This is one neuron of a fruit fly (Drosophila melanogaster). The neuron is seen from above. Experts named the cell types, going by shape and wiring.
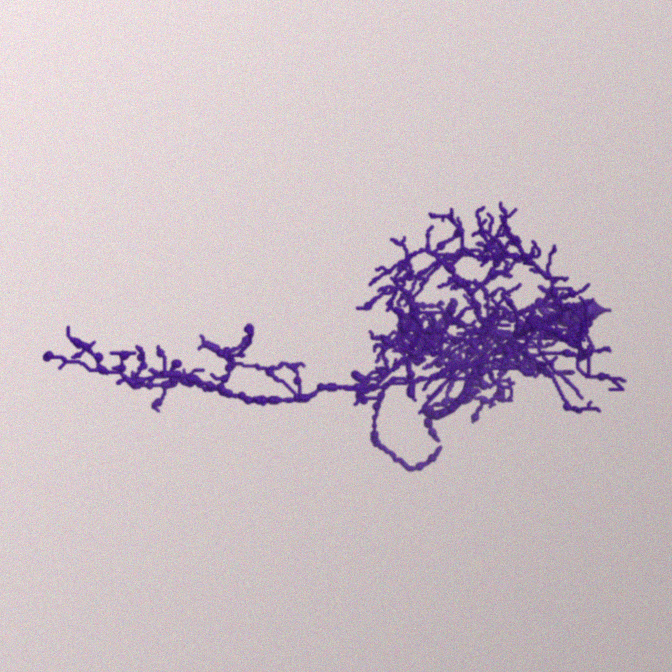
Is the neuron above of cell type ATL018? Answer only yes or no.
no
